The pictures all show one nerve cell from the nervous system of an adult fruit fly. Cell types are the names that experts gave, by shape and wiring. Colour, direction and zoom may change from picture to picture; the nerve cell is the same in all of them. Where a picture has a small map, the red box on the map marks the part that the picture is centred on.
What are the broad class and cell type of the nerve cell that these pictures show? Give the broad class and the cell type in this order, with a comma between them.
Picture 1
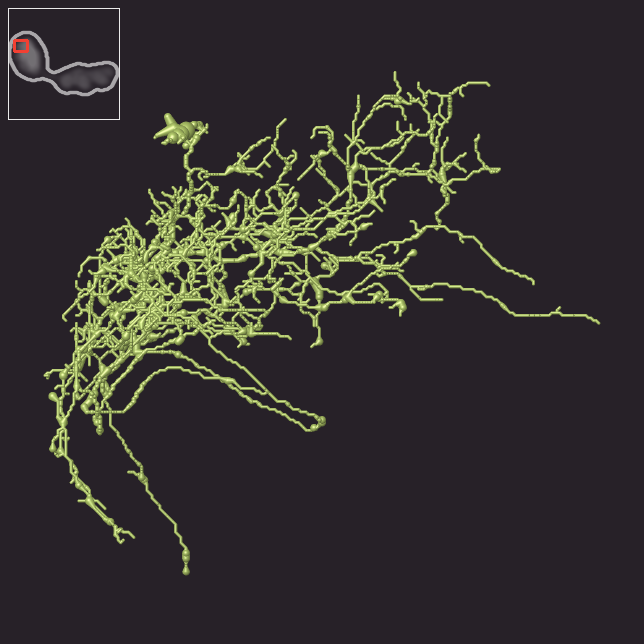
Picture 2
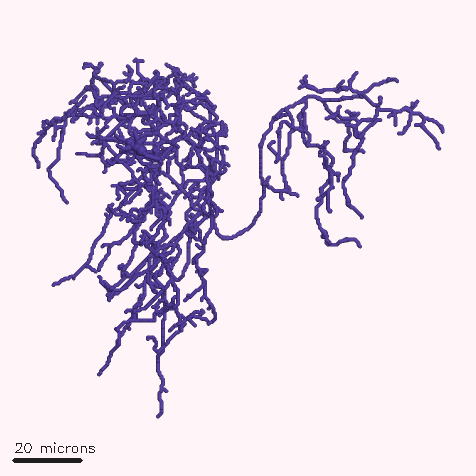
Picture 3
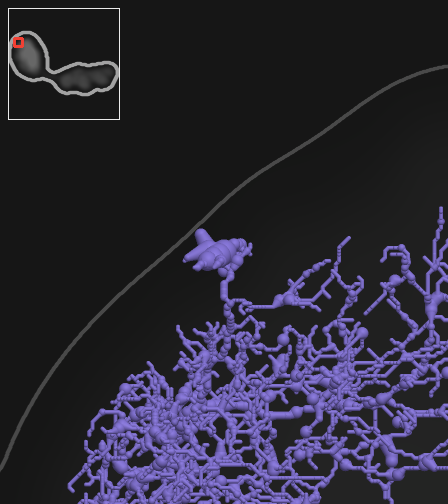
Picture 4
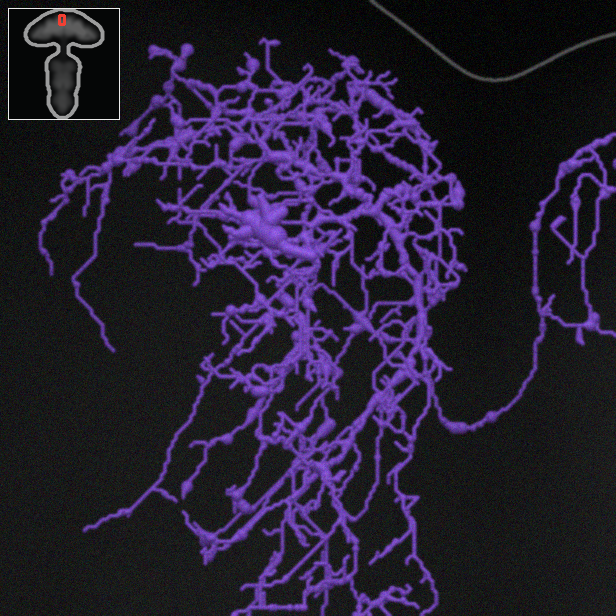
central-brain intrinsic neuron, SMP053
